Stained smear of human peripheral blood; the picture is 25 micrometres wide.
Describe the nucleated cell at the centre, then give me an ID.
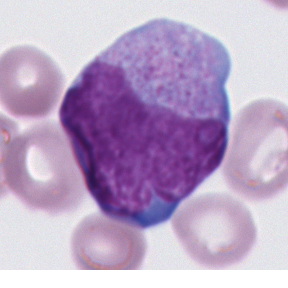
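The nucleus occupies the lower left part of the cell and has an irregular outline, indented along its lower edge. Fine pinkish-purple granules are scattered through the pale cytoplasm at the upper right. A small area of blue cytoplasm appears at the bottom tip of the cell, below the nucleus. This is an atypical promyelocyte.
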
